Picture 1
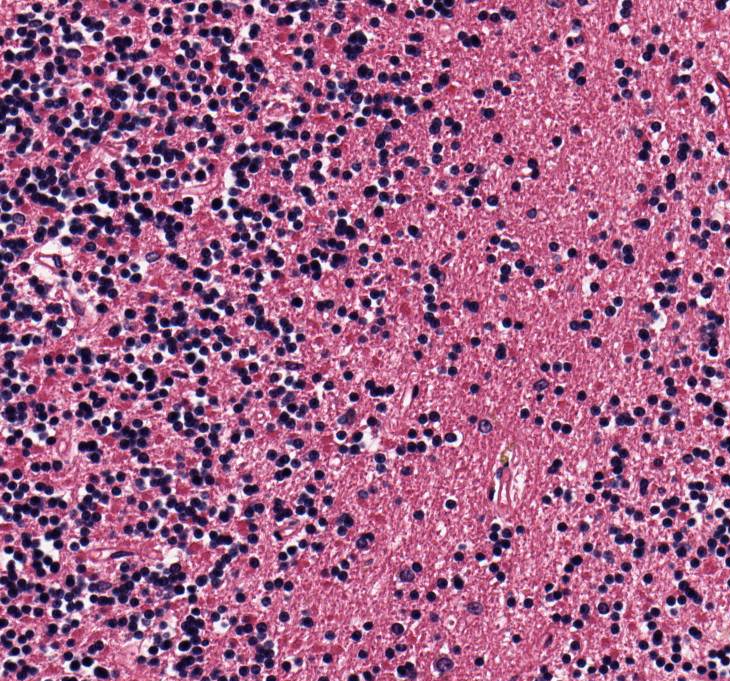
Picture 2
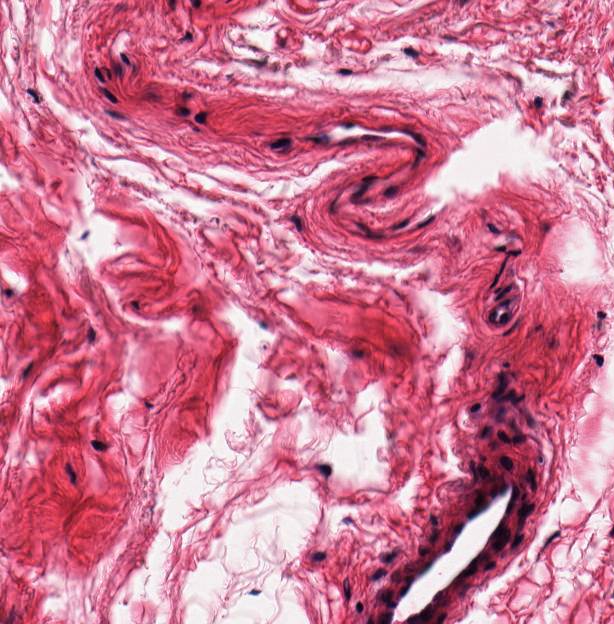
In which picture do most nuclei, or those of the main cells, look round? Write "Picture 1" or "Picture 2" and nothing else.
Picture 1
